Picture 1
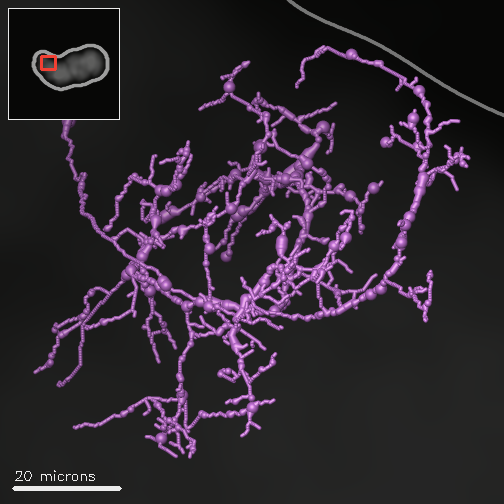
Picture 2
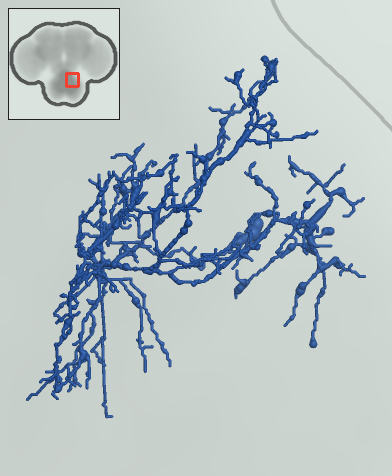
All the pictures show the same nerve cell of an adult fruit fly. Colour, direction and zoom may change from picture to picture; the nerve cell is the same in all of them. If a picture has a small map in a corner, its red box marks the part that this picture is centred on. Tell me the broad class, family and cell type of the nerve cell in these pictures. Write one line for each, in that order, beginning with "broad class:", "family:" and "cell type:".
broad class: nerve-cord intrinsic neuron
family: hemilineage 21A
cell type: IN21A061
